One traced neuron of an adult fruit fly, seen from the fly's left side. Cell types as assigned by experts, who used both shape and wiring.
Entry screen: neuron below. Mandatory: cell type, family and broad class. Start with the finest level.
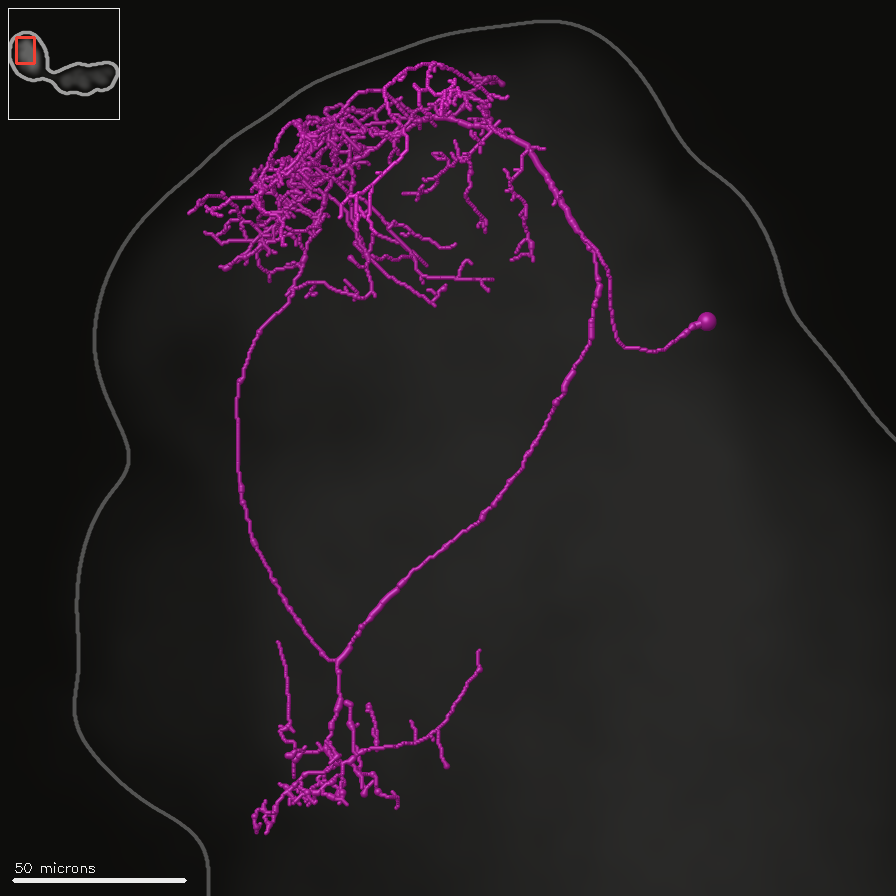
CB0405; hemilineage DM2_central; central-brain intrinsic neuron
